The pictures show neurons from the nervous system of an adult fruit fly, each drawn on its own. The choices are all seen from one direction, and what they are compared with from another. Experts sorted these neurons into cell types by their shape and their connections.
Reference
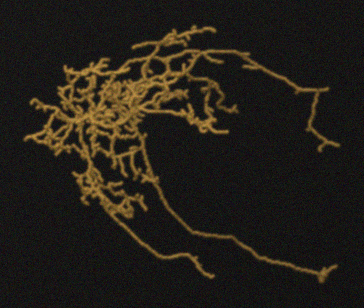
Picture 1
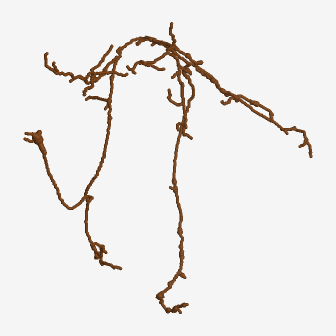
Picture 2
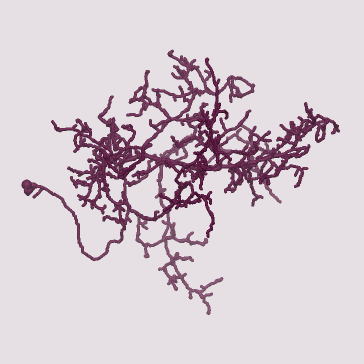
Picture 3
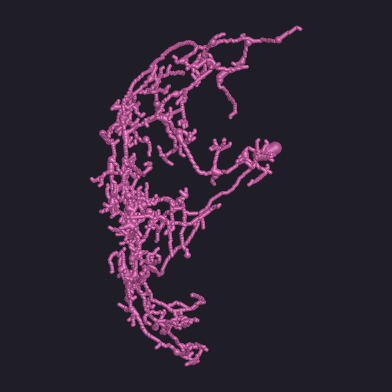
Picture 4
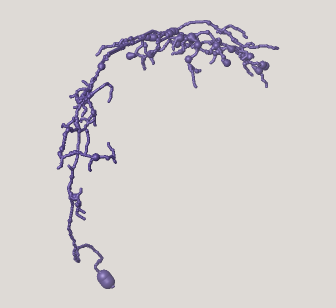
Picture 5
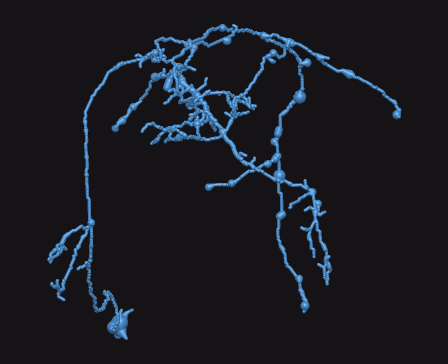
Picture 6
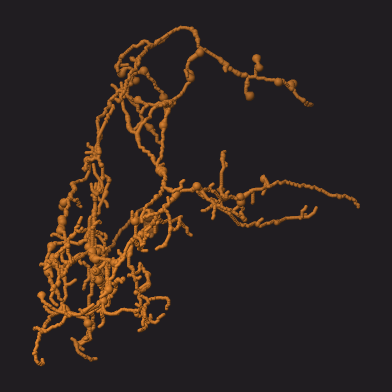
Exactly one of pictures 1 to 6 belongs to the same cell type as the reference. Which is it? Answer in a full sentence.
Picture 3 shows a neuron of the same cell type.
